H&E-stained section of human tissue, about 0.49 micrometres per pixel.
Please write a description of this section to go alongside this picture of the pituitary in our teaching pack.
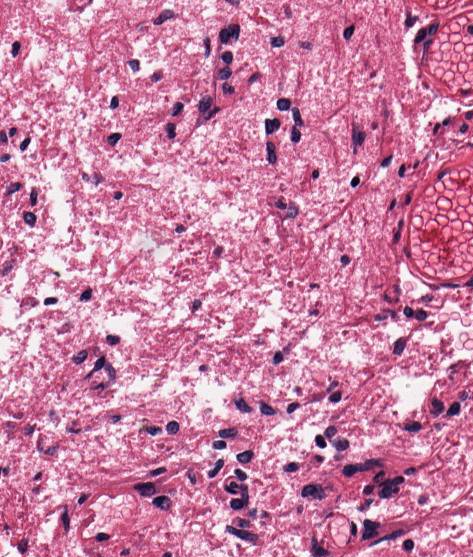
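Loose, finely fibrillary pink matrix fills most of the field, with no organised units. Most nuclei have little or no visible cytoplasm and appear to sit bare in the fibrillary background. Many small irregular empty clefts scattered through the matrix. No epithelium or glands anywhere in the field.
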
